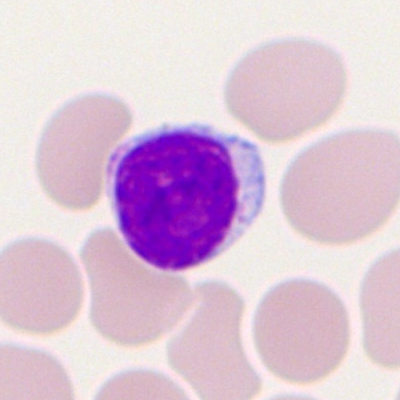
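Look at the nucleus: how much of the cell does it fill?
Most of it.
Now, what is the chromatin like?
Dense and dark purple, with coarse clumps.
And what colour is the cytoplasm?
Pale blue.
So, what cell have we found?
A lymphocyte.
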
